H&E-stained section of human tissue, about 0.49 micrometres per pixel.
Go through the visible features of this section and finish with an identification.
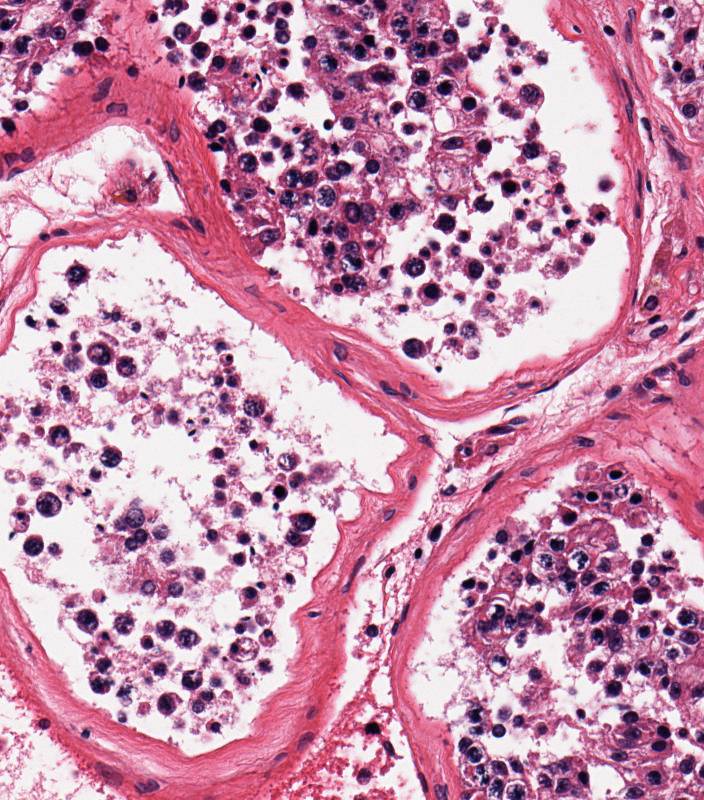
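Several large rounded tubules, cut across, fill the field, with narrow strips of stroma between them. Along the tubule walls I notice flattened, spindle-shaped nuclei lying parallel to the wall. Inside, the cells are rounded with round dark nuclei, and pale pink granular debris lies among these loose cells. This section is testis.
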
